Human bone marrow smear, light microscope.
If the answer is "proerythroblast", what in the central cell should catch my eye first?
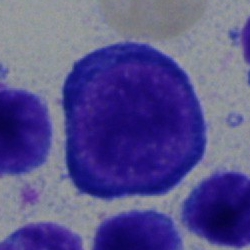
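Taking the proerythroblast point by point, the outline is roughly round. The cytoplasm forms a thin rim that stains deep blue. The chromatin appears finely stippled, with small pale flecks throughout. No granules can be seen in the cytoplasm.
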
